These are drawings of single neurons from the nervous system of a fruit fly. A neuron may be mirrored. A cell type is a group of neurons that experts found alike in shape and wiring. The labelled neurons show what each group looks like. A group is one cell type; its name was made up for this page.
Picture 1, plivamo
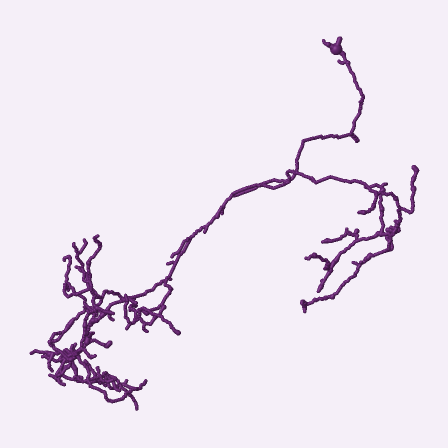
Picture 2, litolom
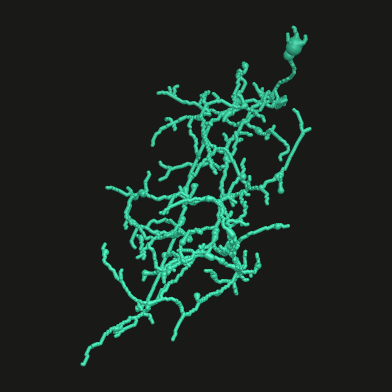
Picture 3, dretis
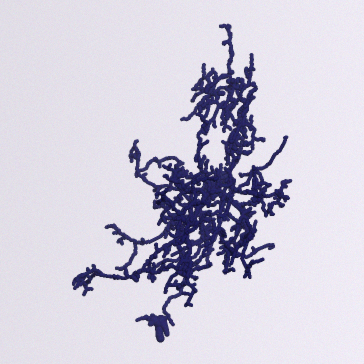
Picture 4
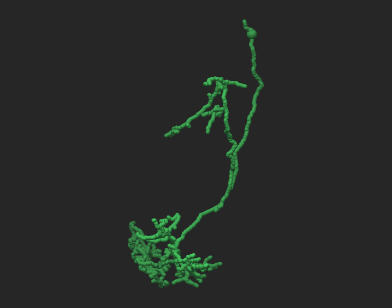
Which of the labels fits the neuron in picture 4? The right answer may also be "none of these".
plivamo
